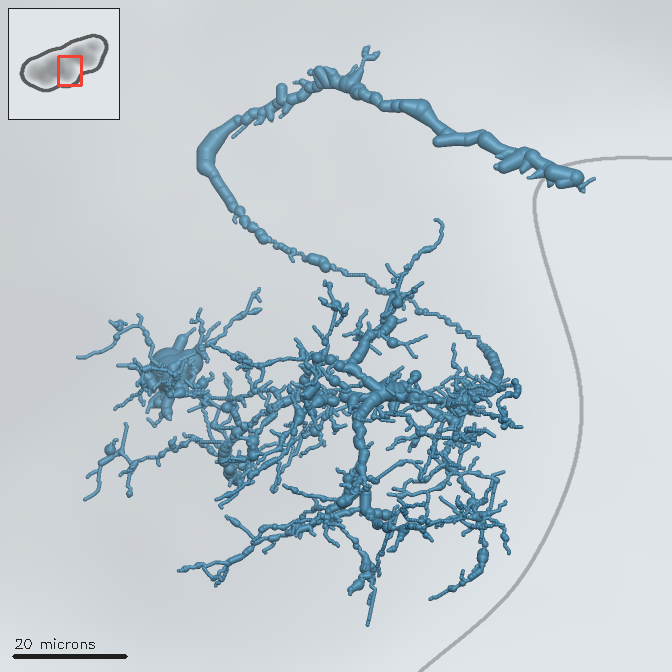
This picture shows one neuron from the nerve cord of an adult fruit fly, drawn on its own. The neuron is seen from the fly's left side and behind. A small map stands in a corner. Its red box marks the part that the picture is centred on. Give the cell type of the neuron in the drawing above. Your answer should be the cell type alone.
STTMm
